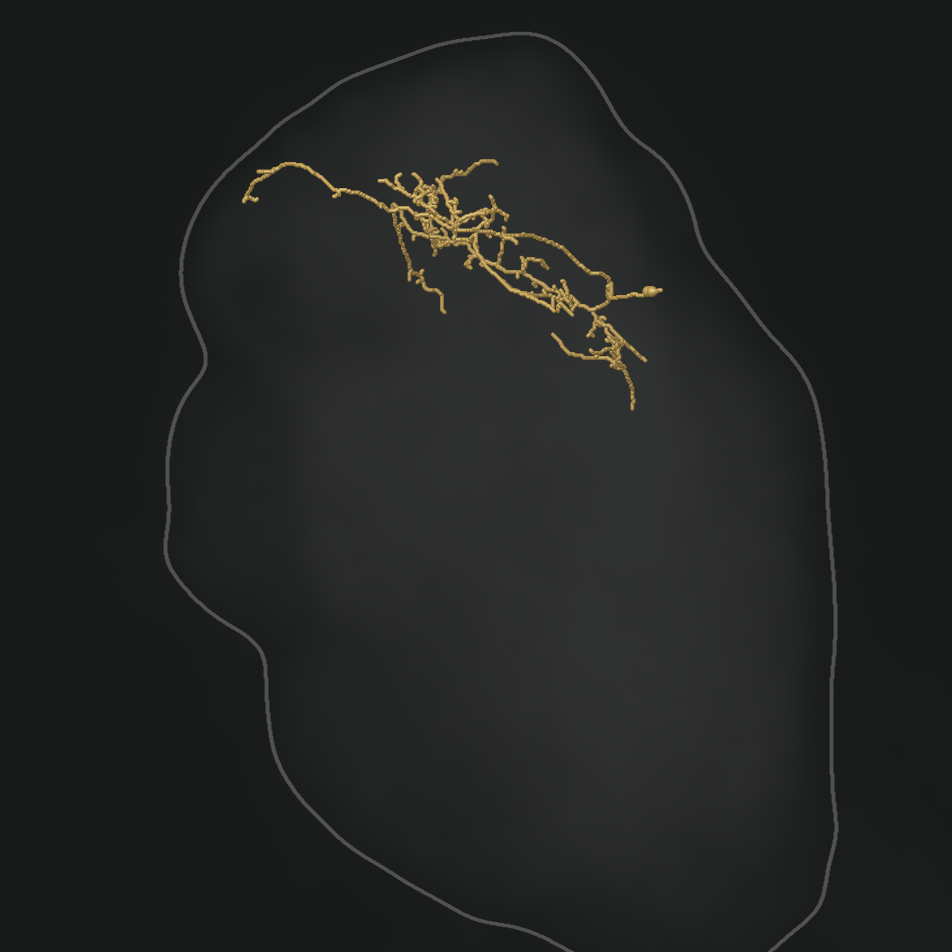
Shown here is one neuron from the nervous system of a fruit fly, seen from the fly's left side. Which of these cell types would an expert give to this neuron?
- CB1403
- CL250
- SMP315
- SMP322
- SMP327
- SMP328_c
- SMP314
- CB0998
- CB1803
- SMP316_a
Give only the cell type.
CB1803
